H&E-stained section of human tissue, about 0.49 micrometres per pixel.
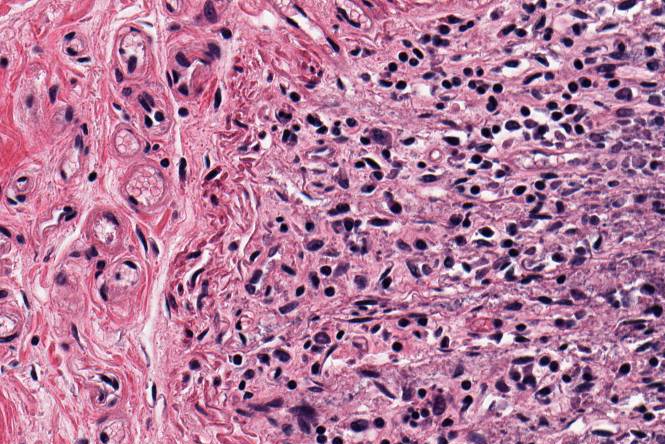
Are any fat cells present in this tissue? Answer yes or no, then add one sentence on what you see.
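No. No fat cells are seen in the field.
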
